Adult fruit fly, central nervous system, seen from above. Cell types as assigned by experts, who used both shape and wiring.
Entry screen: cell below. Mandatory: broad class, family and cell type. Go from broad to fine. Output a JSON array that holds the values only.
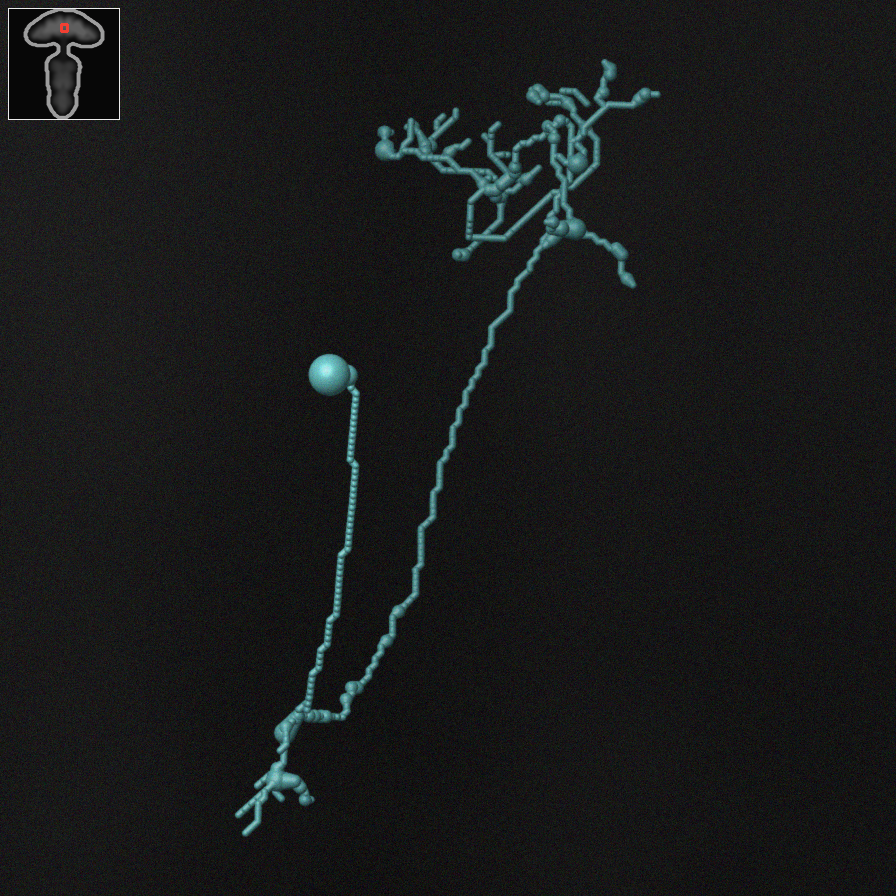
["central-brain intrinsic neuron", "class CX", "PFNp_b"]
